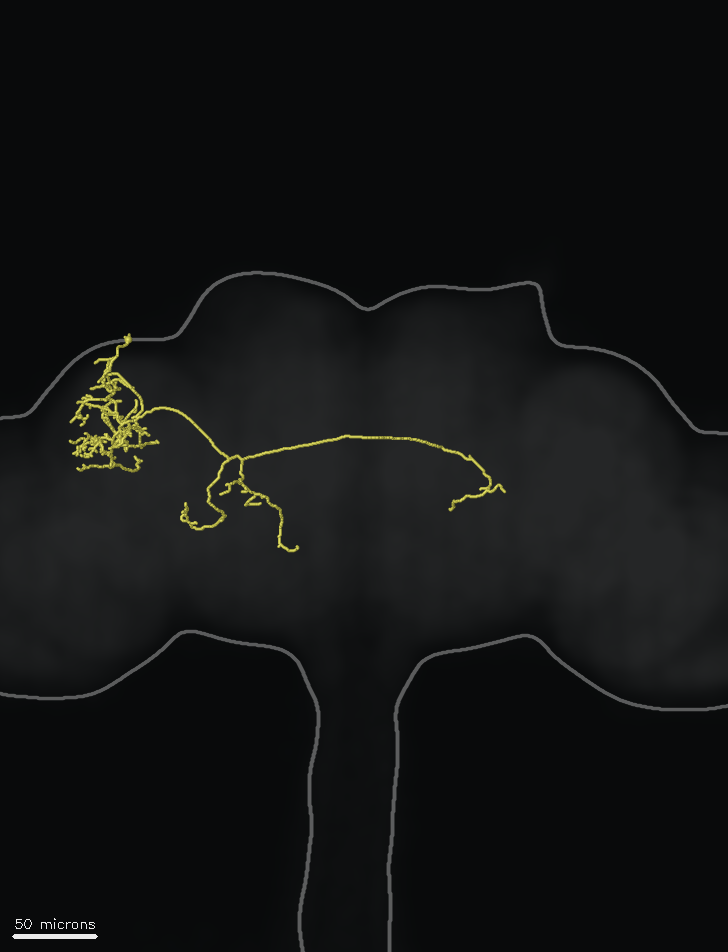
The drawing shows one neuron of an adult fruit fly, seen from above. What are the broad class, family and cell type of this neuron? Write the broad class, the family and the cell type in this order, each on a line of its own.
central-brain intrinsic neuron
hemilineage VLPl&d1_dorsal
CB2625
